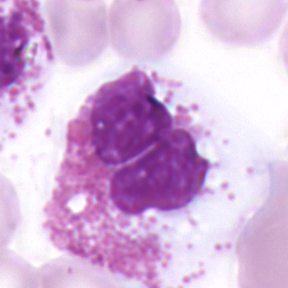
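Eosinophil in the middle of this stained peripheral blood smear, as I see it. The nuclear chromatin is stained a deep purple. As far as I can tell, the eosinophil's granules are all of about the same size, crowding most to the lower left of the nucleus. Below and left of the nucleus, a small clear white spot sits among them.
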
